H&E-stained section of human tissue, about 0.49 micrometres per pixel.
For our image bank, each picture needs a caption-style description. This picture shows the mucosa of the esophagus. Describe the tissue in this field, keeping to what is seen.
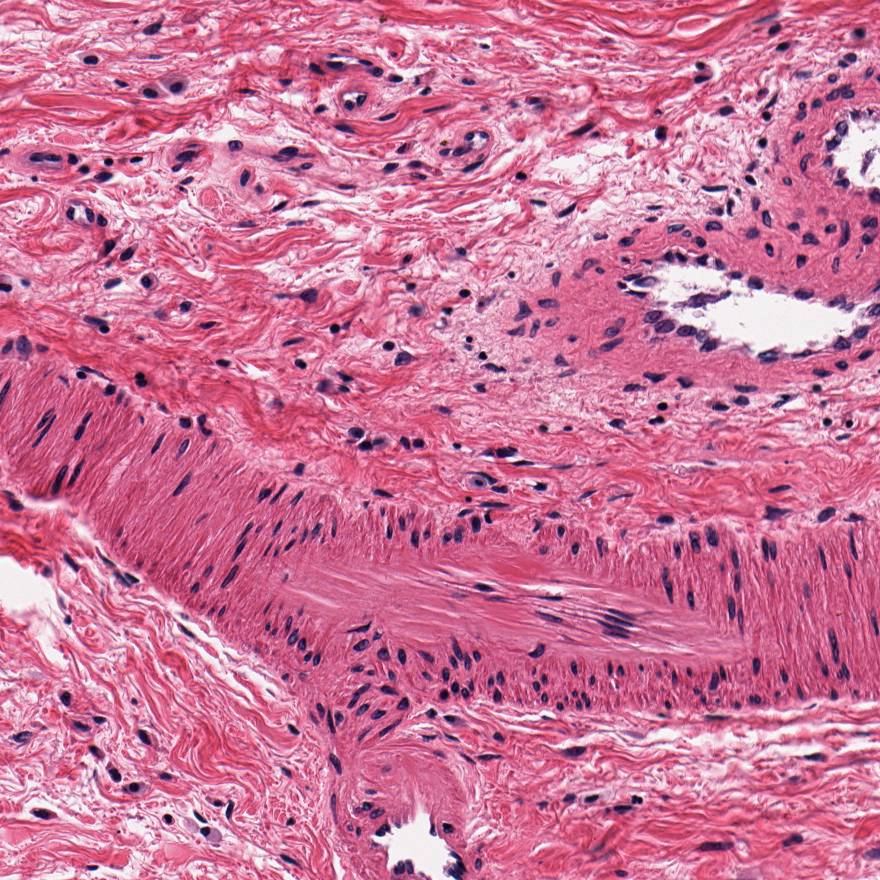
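A broad band of smooth muscle runs from the left edge toward the lower right; on its left, cells and nuclei cross it obliquely, not lengthwise. Its nuclei: elongated, dark, cigar-shaped. Upper right there's a muscular-walled vessel, lumen open and empty, lined by flattened endothelial nuclei.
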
